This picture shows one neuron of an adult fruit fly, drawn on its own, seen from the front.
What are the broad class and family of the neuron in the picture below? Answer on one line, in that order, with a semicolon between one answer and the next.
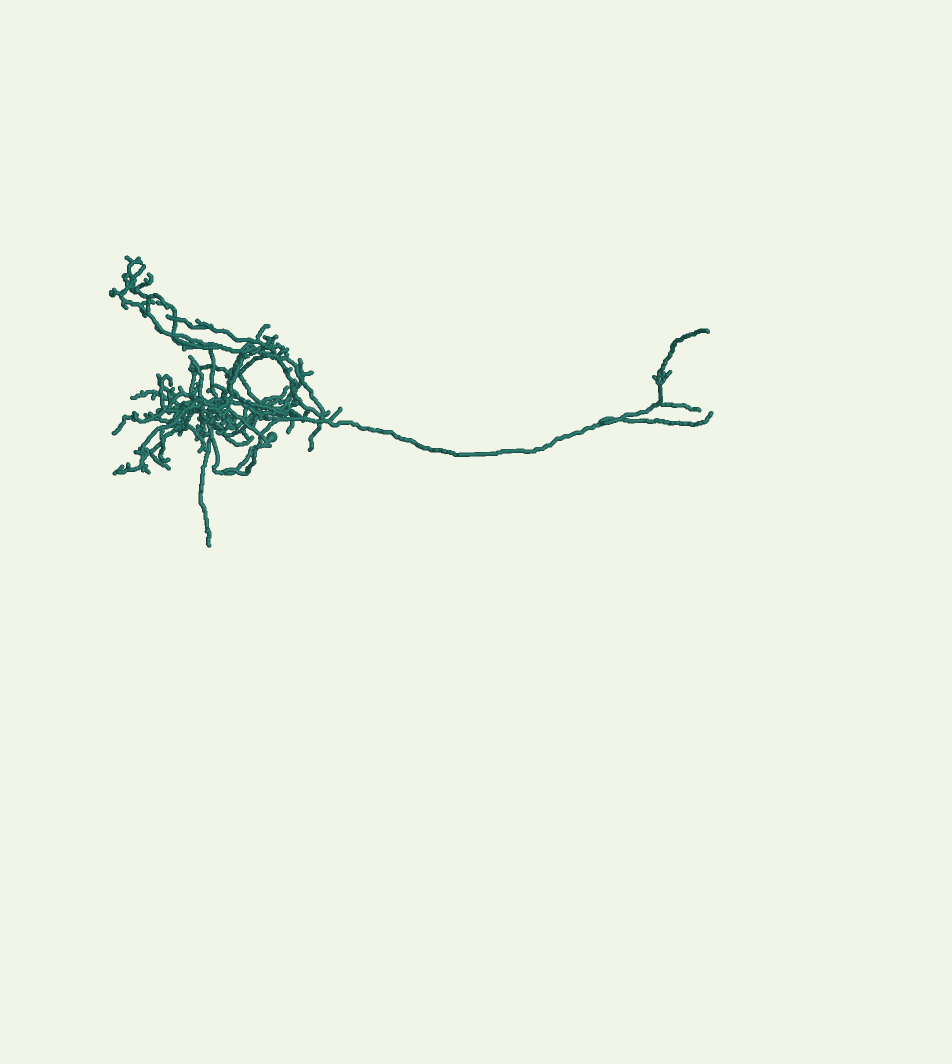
central-brain intrinsic neuron; hemilineage VLPp&l1_posterior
